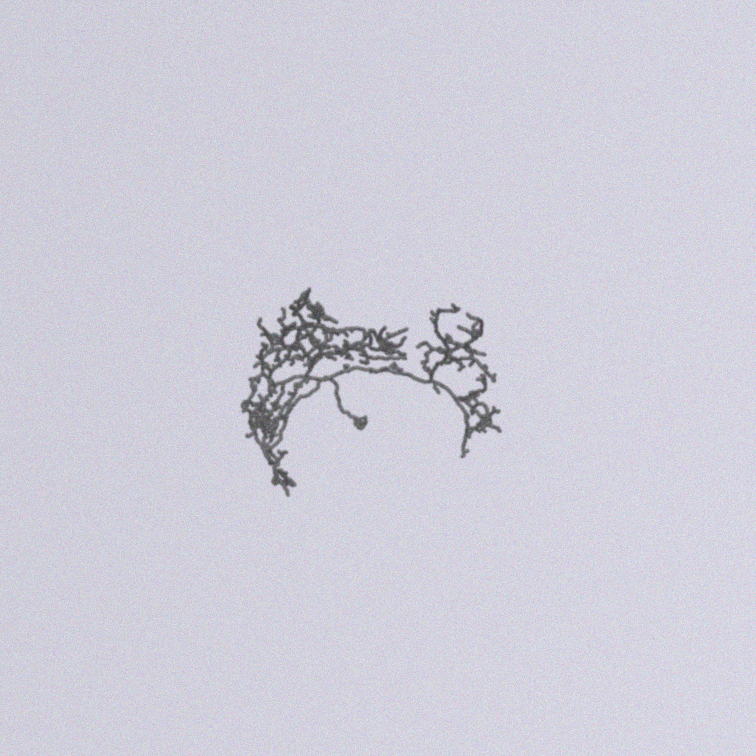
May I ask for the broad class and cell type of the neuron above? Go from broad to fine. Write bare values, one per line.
central-brain intrinsic neuron
GNG204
